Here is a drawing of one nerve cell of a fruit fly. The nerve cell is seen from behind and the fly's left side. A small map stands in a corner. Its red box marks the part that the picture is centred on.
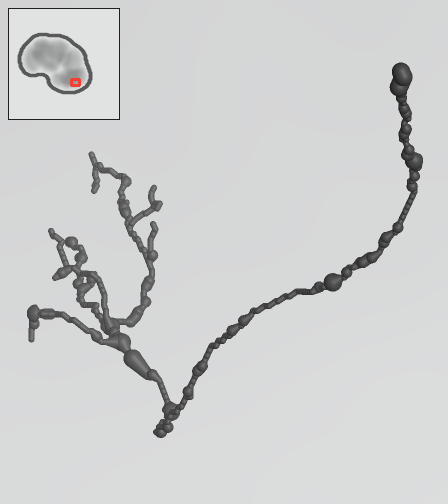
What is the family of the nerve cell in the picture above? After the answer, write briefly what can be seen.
The name of its family is class mechanosensory tactile. It is a sensory neuron entering the nerve cord. No cell body is drawn. There are a dozen or fewer branch ends.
